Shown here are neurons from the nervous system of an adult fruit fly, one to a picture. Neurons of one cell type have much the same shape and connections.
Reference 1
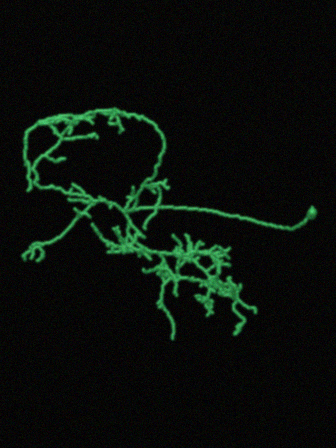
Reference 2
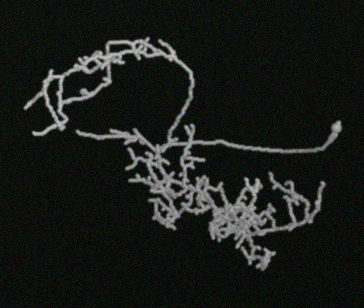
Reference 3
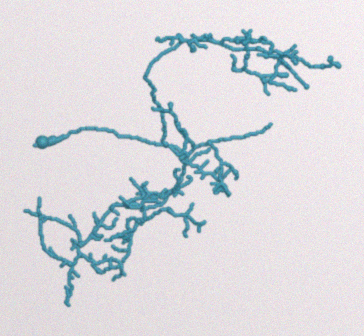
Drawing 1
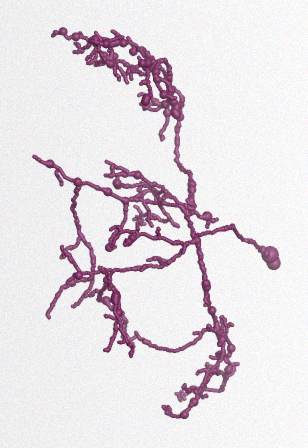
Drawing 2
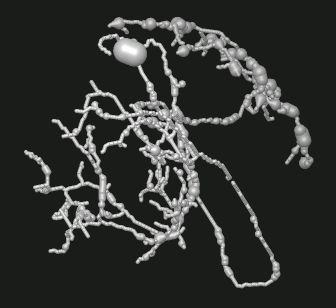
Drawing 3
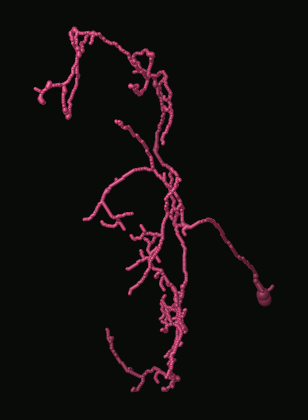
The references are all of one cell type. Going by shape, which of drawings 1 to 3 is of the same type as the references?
3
